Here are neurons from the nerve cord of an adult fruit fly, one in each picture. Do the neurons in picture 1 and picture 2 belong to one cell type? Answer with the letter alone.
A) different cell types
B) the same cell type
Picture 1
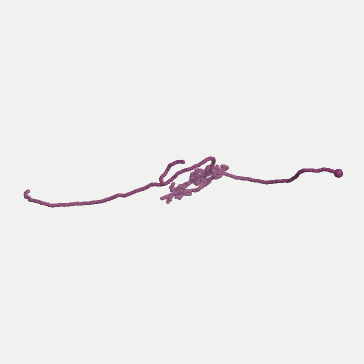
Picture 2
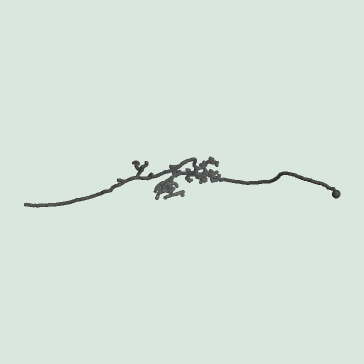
B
